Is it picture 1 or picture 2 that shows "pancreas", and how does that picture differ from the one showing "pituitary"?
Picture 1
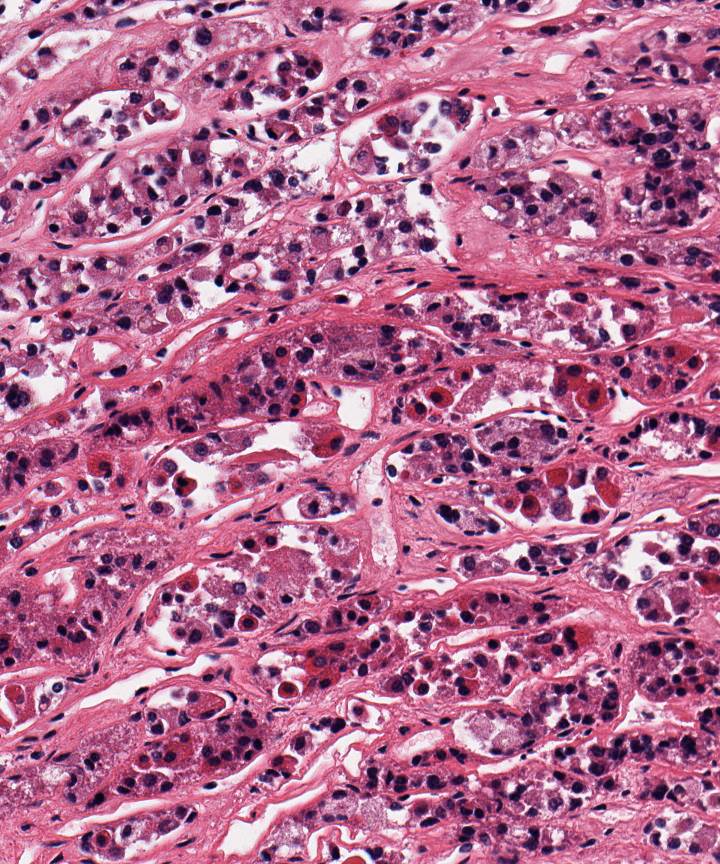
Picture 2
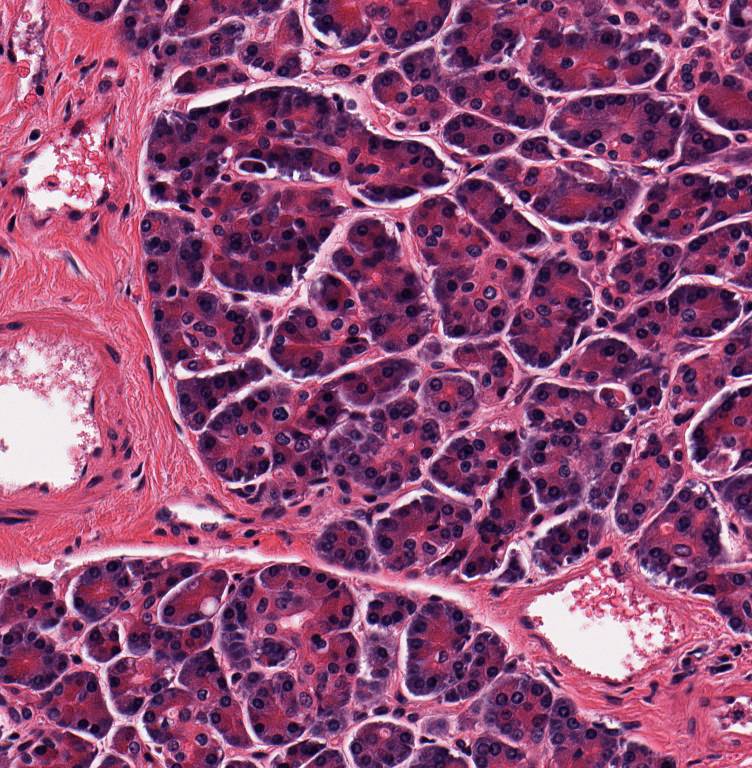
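Right, picture 1 is the pituitary, picture 2 the pancreas. In picture 1, cells lie in rounded and elongated nests throughout the field, split by thin pink collagen bands with flattened, elongated dark nuclei, mostly running side to side.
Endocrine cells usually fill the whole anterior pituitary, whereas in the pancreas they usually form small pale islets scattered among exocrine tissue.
Picture 2, by comparison, is densely packed acini of pyramidal cells around barely visible lumens, with round dark basal nuclei and granular purple-red cytoplasm. I see no pale, foamy mucous cells among them.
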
